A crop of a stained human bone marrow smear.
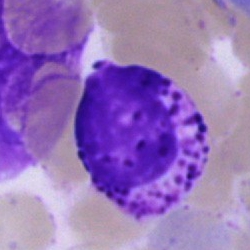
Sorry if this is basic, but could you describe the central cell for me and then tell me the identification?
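The nucleus occupies most of the cell and lies toward the upper left. It stains deep purple, broken by a few small paler patches. Some dark granules lie over the nucleus as well. Pale pinkish cytoplasm forms a crescent along the right and lower edge. This cell is a basophil.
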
